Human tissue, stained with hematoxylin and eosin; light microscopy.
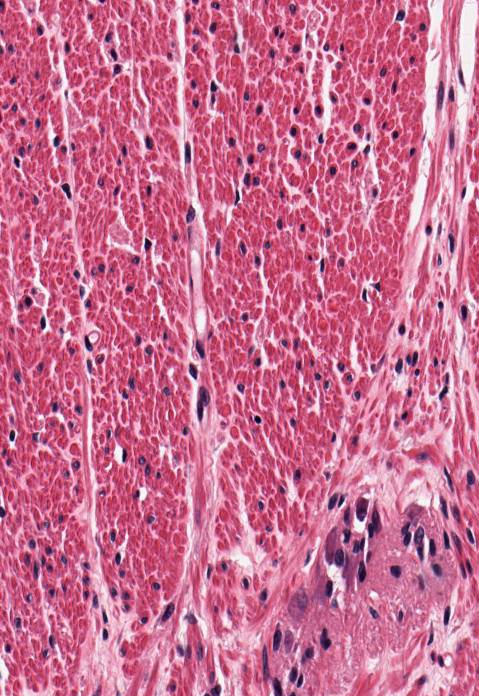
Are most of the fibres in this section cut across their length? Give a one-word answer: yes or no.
Yes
